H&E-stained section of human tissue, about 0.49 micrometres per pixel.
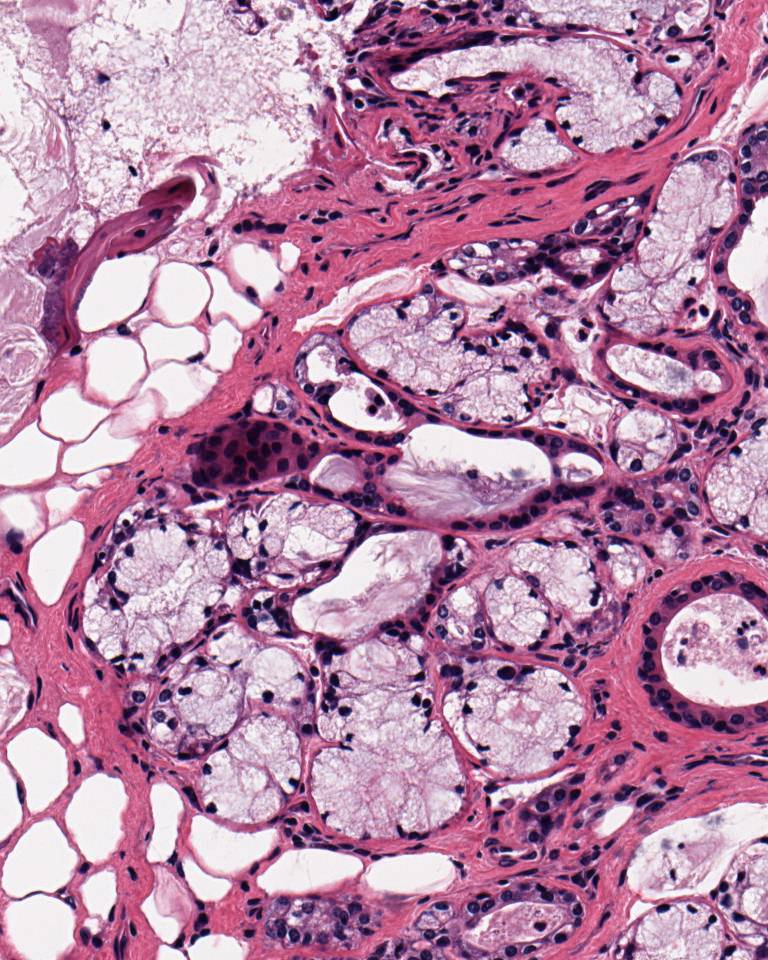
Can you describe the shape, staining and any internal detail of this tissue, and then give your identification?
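Lobules of mucous acini, I see, fill the centre and right of the field. Their cells look pale and foamy, with small dark nuclei squashed flat at the base. At the right edge, lower middle, there's a duct: cuboidal to columnar cells with dark nuclei around an open lumen. This is minor salivary gland.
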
